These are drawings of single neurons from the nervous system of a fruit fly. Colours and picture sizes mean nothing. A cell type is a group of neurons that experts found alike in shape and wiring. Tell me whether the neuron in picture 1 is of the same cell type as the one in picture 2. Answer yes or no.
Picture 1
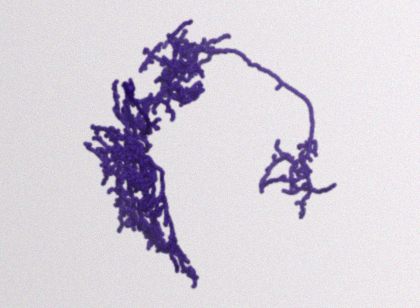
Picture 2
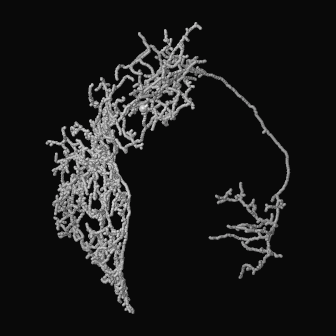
yes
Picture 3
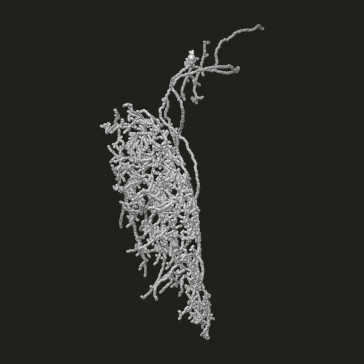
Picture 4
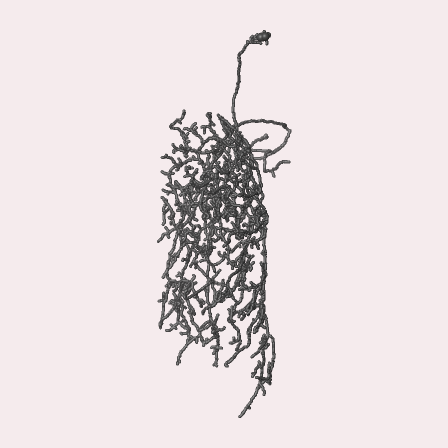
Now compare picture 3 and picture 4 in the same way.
yes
